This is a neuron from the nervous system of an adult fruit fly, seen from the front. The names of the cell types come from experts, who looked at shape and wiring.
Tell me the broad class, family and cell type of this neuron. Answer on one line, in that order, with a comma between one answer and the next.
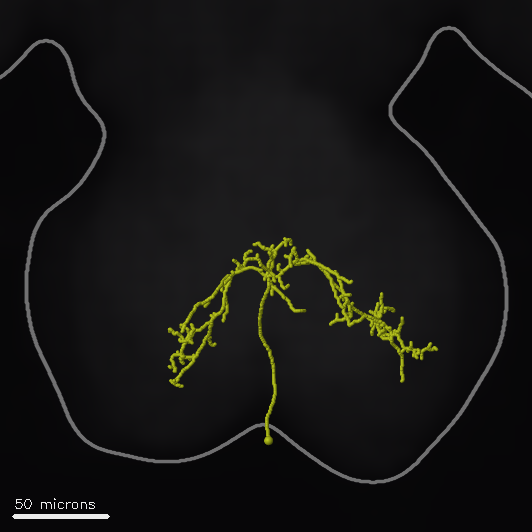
nerve-cord intrinsic neuron, hemilineage 12B, IN12B066_e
